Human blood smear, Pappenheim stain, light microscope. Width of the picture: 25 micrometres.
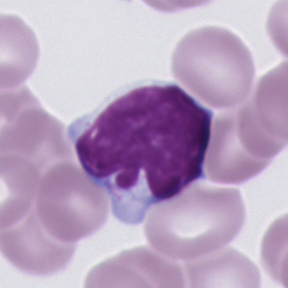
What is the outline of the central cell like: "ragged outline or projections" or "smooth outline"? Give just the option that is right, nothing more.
Ragged outline or projections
